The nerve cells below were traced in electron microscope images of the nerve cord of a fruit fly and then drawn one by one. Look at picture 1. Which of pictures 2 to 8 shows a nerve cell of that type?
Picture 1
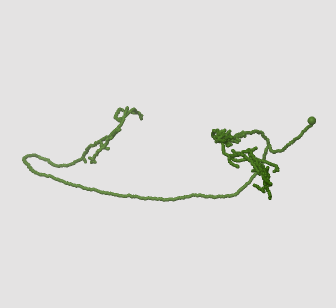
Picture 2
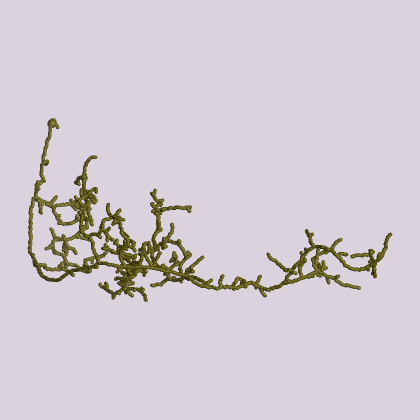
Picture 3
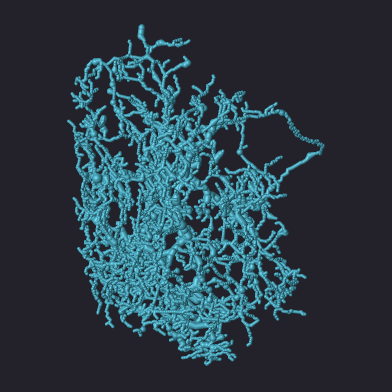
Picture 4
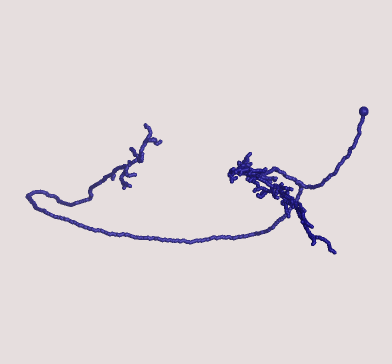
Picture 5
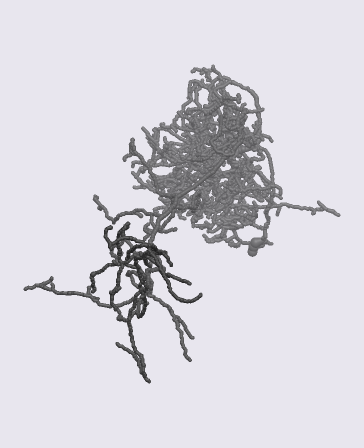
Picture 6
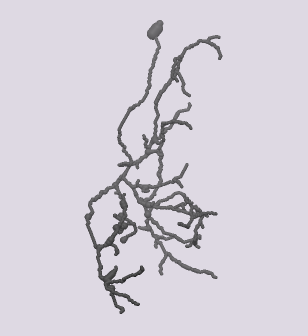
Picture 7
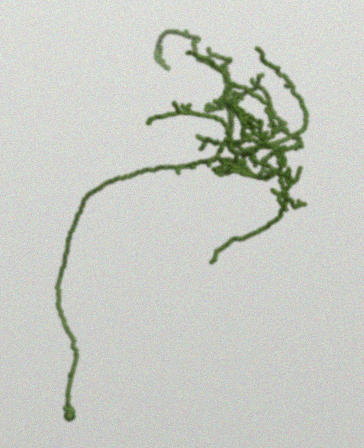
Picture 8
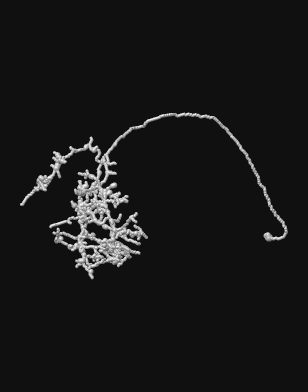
Picture 4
